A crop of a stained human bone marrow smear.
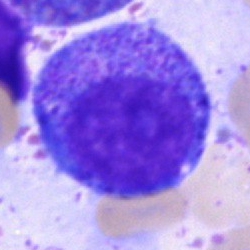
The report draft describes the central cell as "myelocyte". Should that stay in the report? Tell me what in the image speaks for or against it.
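This cell is a promyelocyte rather than a myelocyte. Its cytoplasm stains deep blue.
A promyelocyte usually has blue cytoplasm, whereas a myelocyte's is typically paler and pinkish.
The chromatin is finely textured rather than coarsely clumped.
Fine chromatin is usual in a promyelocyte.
The outline is round and smooth, and pale red cells lie against the lower edge of the cell.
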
